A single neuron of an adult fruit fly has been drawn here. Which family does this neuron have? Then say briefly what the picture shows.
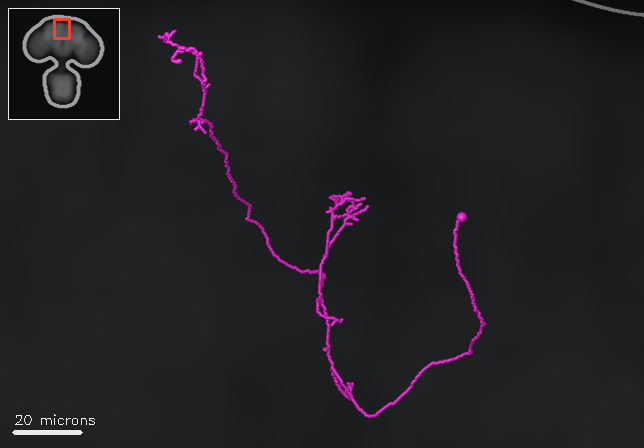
The name of its family is class CX. It is a central-brain intrinsic neuron. The cell body can be seen on the right of the picture. From top to bottom in the picture it spans about 120 microns.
